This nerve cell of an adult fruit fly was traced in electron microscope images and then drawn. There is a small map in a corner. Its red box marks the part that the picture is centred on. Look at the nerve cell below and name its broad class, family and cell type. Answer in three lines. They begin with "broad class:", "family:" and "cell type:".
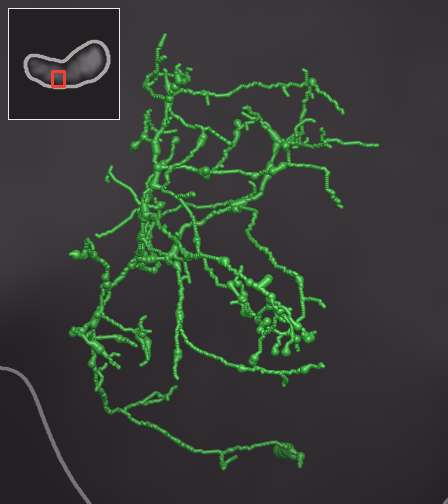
broad class: nerve-cord intrinsic neuron
family: hemilineage 04B
cell type: IN04B070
